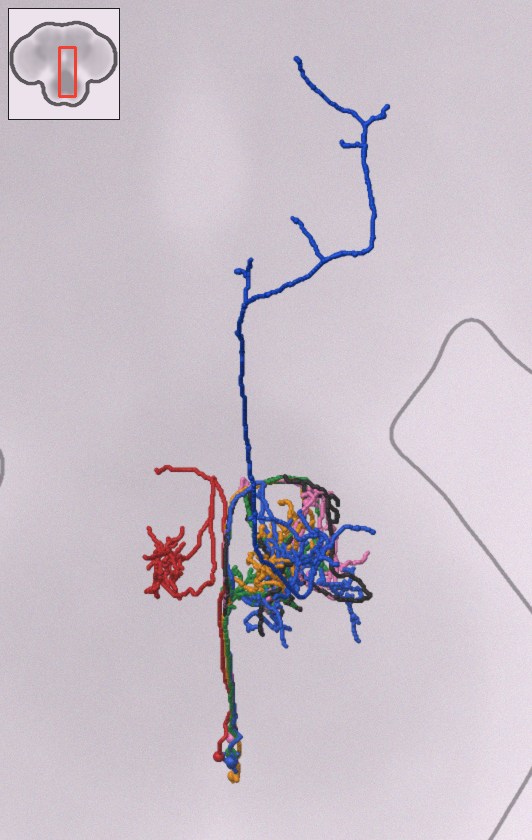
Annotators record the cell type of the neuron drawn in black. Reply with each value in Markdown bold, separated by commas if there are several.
**IN02A065**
